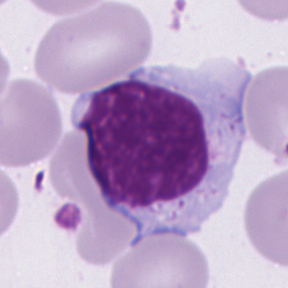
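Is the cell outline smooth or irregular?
Irregular, with angular corners rather than a smooth curve.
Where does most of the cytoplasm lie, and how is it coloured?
To the right of the nucleus, and it is a darker blue along its outer edge than near the nucleus.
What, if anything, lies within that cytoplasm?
A few fine purplish granules, to the right of the nucleus.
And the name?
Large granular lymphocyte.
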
